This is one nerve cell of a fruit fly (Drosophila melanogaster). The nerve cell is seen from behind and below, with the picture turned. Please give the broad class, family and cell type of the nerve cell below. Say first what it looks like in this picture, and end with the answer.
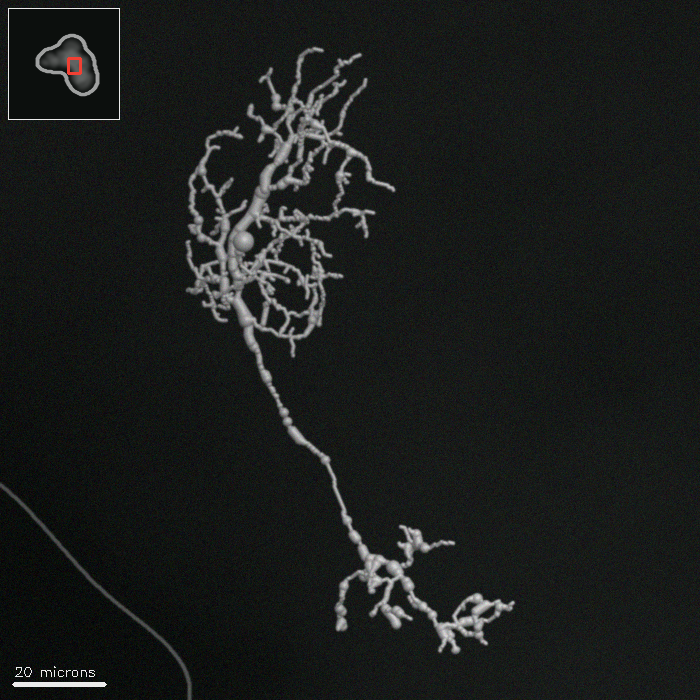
From top to bottom in the picture it spans about 130 microns. Dozens of branch ends can be seen. This is a central-brain intrinsic neuron. Its family is hemilineage DM6_posterior. The cell type is PS281.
